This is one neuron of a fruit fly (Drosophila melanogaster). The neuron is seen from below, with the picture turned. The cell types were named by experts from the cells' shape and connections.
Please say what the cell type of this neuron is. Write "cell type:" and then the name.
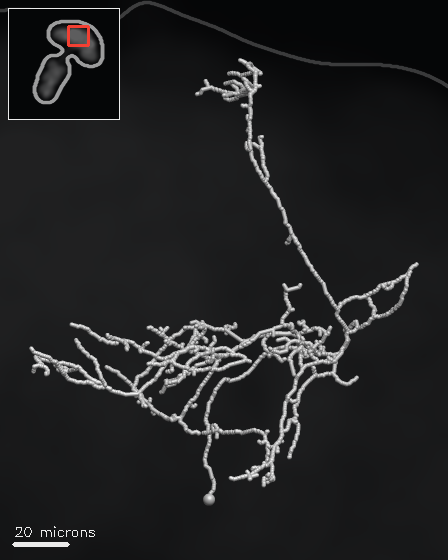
cell type: SMP398_a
